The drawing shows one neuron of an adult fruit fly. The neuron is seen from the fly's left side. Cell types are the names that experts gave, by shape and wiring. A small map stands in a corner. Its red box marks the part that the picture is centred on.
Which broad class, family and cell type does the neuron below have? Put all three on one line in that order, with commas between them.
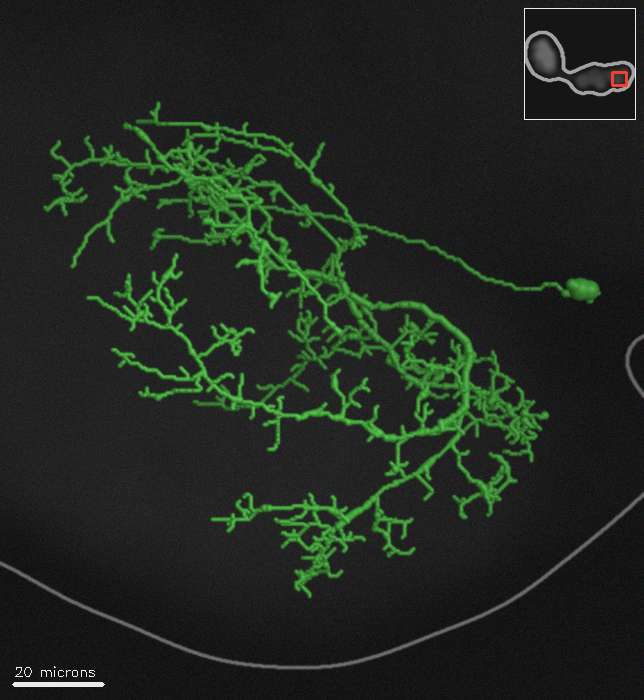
nerve-cord intrinsic neuron, hemilineage 03A, IN03A026_a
